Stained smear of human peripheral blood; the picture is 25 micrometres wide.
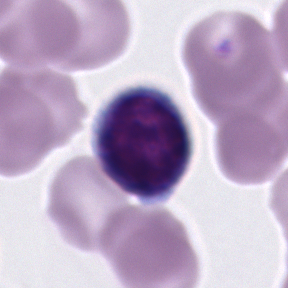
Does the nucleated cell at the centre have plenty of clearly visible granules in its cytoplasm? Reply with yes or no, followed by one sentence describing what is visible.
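No. No granules are seen in the cytoplasm.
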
